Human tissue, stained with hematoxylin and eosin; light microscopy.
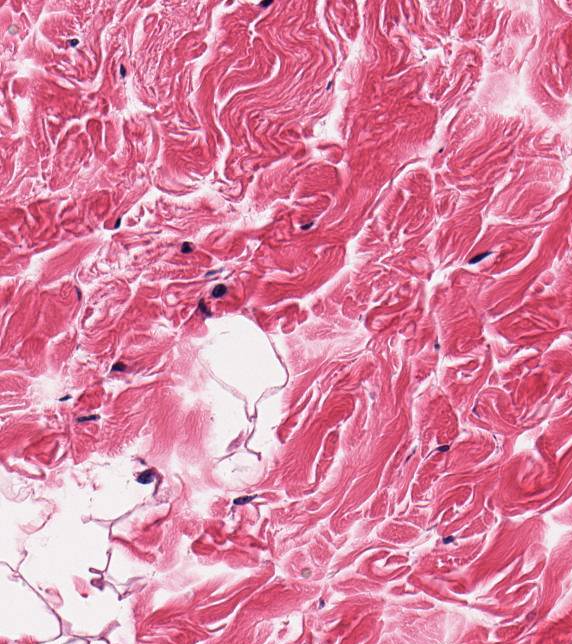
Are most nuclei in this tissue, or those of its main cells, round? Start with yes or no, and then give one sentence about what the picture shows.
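No. Most of the nuclei are small, dark and elongated, like those of fibroblasts.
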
